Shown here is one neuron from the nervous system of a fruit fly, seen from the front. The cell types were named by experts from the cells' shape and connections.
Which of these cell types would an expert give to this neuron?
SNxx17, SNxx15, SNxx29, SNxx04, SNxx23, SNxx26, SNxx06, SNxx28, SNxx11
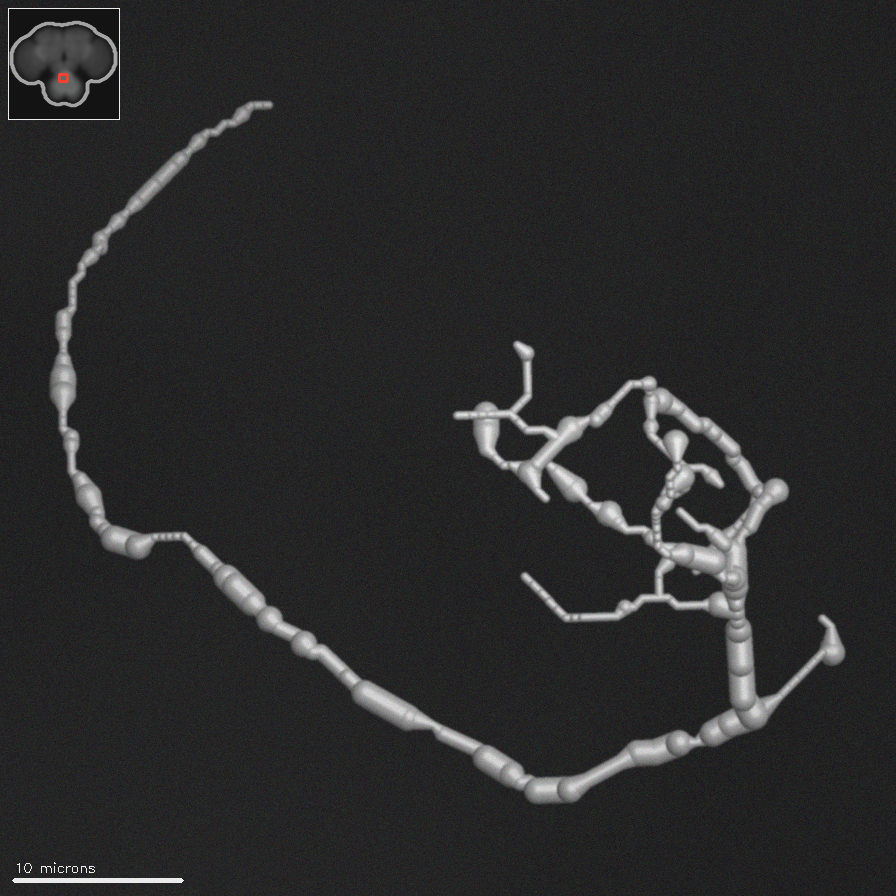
SNxx04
